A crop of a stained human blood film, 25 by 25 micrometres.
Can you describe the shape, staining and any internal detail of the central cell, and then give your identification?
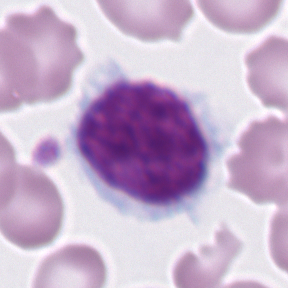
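Fine, ragged, hair-like projections extend from the edge of a roughly oval cell. Nucleus fills most of the cell. No granules visible in cytoplasm. Conclusion: hairy cell.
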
